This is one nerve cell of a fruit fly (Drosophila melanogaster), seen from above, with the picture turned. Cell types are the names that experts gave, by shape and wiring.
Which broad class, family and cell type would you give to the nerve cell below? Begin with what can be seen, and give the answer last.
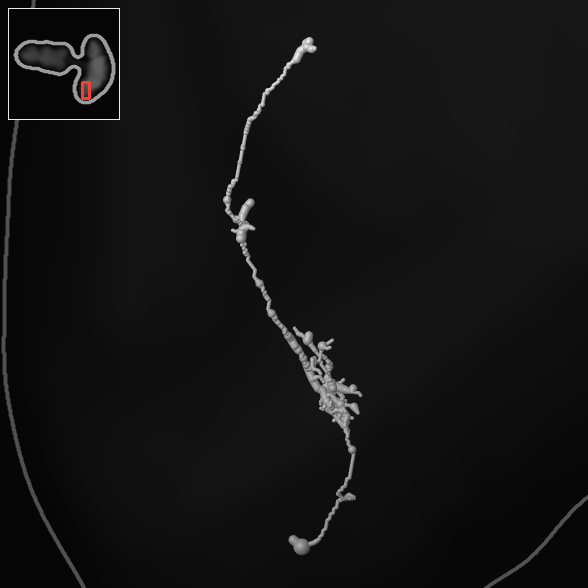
It lies in the brain. The cell body is at the bottom of the picture. It is an optic-lobe intrinsic neuron. The family is Tm. It is of cell type Tm2.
